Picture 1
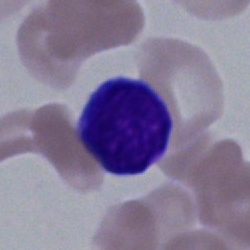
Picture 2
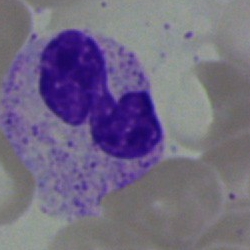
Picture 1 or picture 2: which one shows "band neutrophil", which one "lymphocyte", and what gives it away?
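In picture 1 the cell is a lymphocyte; in picture 2 it is a band neutrophil. The lymphocyte has a roughly round outline with a few slightly flattened sides, and no distinct rim of cytoplasm can be seen around its nucleus.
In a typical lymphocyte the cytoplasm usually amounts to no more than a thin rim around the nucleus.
The band neutrophil, by contrast, shows pale lilac cytoplasm. The lymphocyte's nucleus stains a deep blue-purple throughout, and its chromatin looks dense, with only faint paler purple mottling.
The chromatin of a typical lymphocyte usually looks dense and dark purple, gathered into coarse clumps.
The band neutrophil's chromatin is likewise dark purple and dense.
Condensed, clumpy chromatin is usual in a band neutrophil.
No nucleoli can be made out in the lymphocyte, and no granules are visible over it.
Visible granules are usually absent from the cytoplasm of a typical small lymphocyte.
Pale red cells lie against the band neutrophil on its right side.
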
